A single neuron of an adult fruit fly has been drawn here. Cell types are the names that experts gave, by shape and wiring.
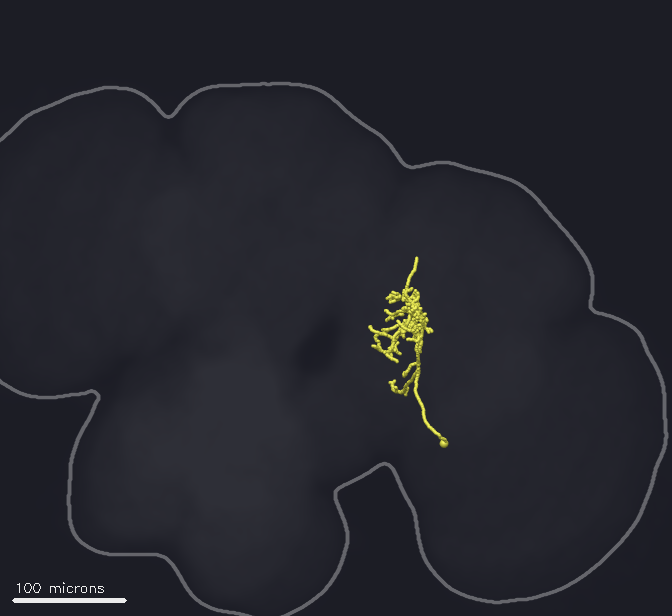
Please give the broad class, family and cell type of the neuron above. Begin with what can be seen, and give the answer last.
By the scale bar it is about 170 microns tall in this view. In this view it is taller than it is wide. It is a central-brain intrinsic neuron. The family is hemilineage LALa1_anterior. It is of cell type LAL060_b.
